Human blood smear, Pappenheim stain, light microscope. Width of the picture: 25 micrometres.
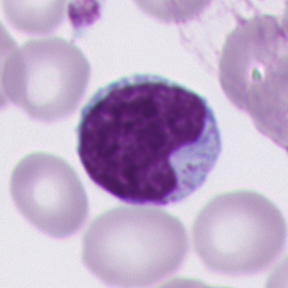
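Large granular lymphocyte in a stained peripheral blood smear: a round cell about 12 micrometres across. Its nucleus, about 11 micrometres across, fills about 70% of the cell's area and has dense, clumped, deep purple chromatin. Notice that the cytoplasm is only a thin rim, widest where there is a notch at the lower right. Look closely there, near the notch, for a few fine purple granules in the cytoplasm.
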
